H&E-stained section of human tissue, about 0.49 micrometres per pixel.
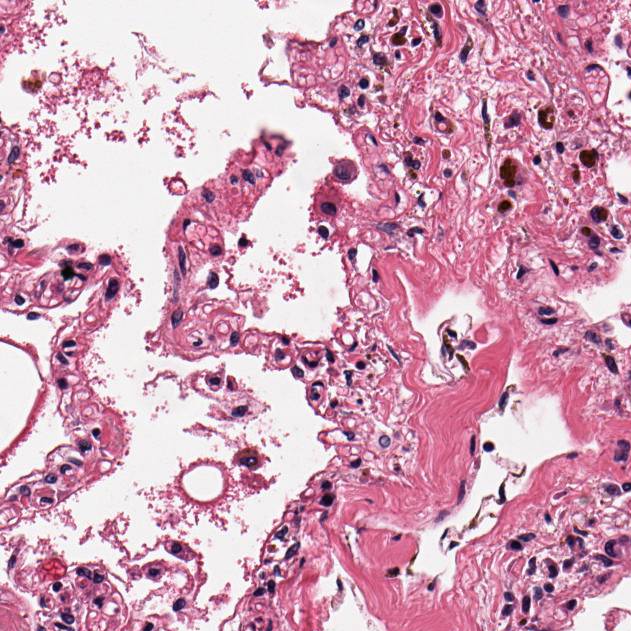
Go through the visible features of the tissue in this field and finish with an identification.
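Thin strands, left and centre: lined by plump cuboidal cells, round nuclei bulging into the spaces. Many lining cells: pale, finely vacuolated cytoplasm. Upper right: scattered cells with coarse dark brown pigment granules. Lower right: broad bands of dense, wavy, bright pink collagen. Tissue: lung.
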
